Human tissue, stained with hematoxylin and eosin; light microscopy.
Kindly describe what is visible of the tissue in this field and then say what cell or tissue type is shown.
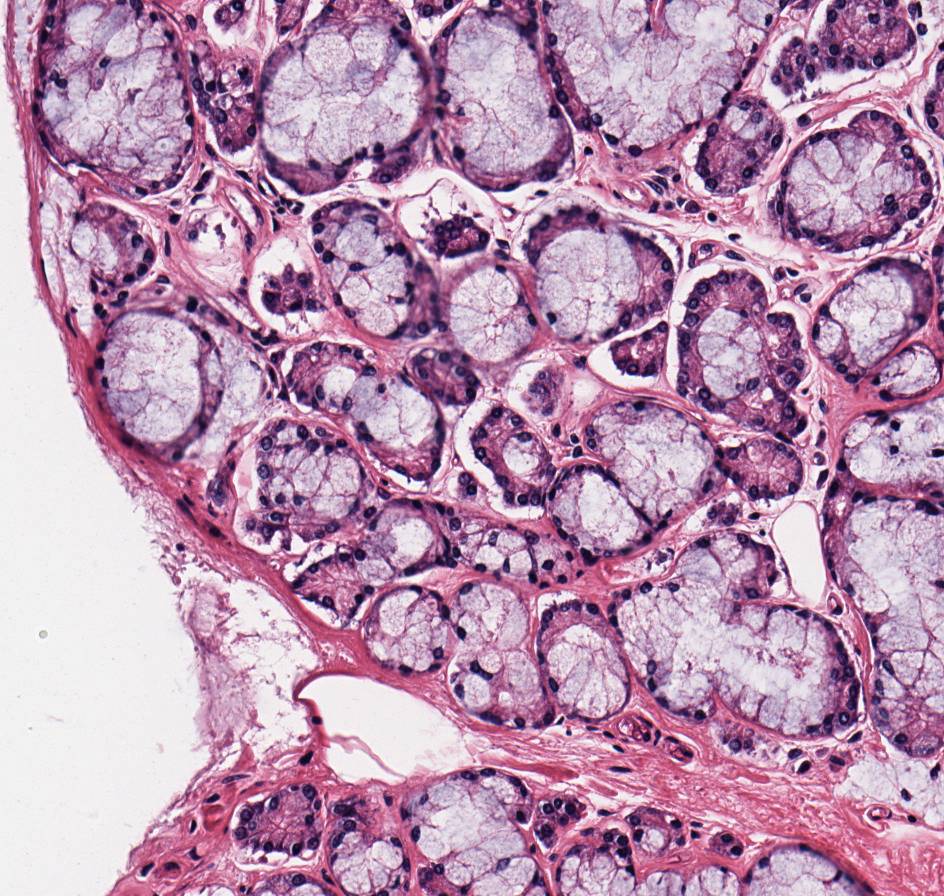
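Rounded, closely packed acini fill most of the field between thin pink connective tissue strands. Most acinar cells are mucous, with pale bluish-grey foamy cytoplasm and small dark nuclei flattened basally at each rim. Some mucous acini are edged by serous demilunes: small caps of cells with darker purple granular cytoplasm and round nuclei. Minor salivary gland.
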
